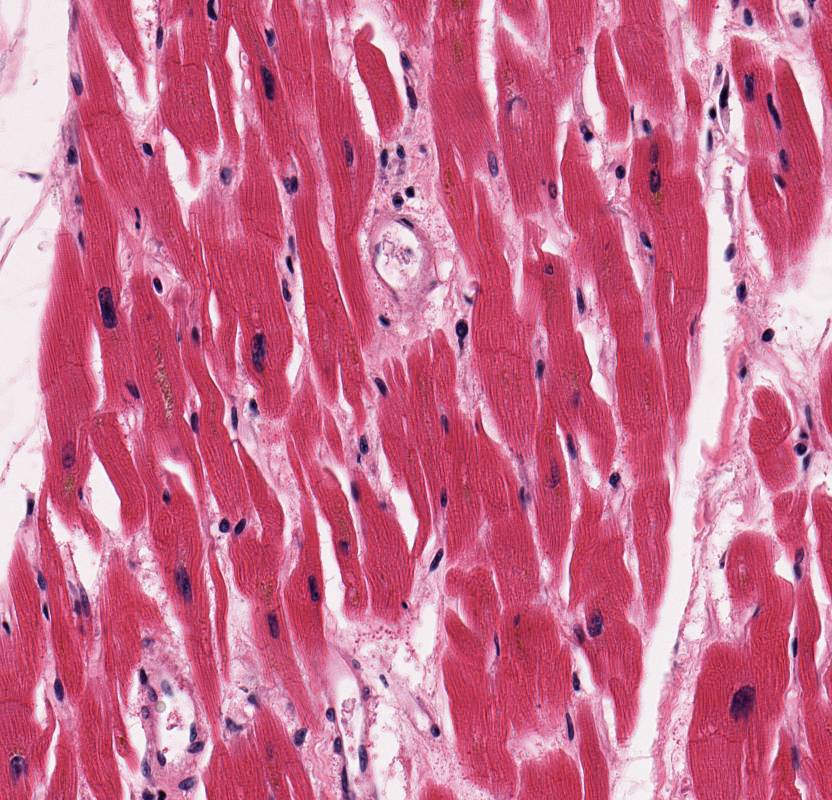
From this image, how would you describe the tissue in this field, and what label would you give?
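Muscle fibres branch and join their neighbours. Fine golden-brown pigment granules lie in several fibres, often near the nucleus. Pale, loose connective tissue with scattered small dark nuclei separates the fibres, widest near the centre and lower left. A small round thin-walled vessel lies in the interstitium at upper centre. This is the left ventricle of the heart.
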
